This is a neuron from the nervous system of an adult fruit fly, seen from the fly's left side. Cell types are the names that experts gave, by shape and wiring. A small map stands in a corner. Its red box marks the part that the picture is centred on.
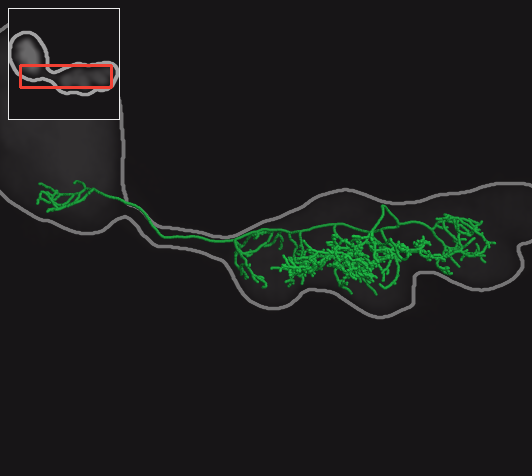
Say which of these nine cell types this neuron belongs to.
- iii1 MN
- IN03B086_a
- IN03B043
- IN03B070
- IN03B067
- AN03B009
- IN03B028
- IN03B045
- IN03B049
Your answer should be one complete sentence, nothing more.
Under cell type classification, the neuron is AN03B009.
